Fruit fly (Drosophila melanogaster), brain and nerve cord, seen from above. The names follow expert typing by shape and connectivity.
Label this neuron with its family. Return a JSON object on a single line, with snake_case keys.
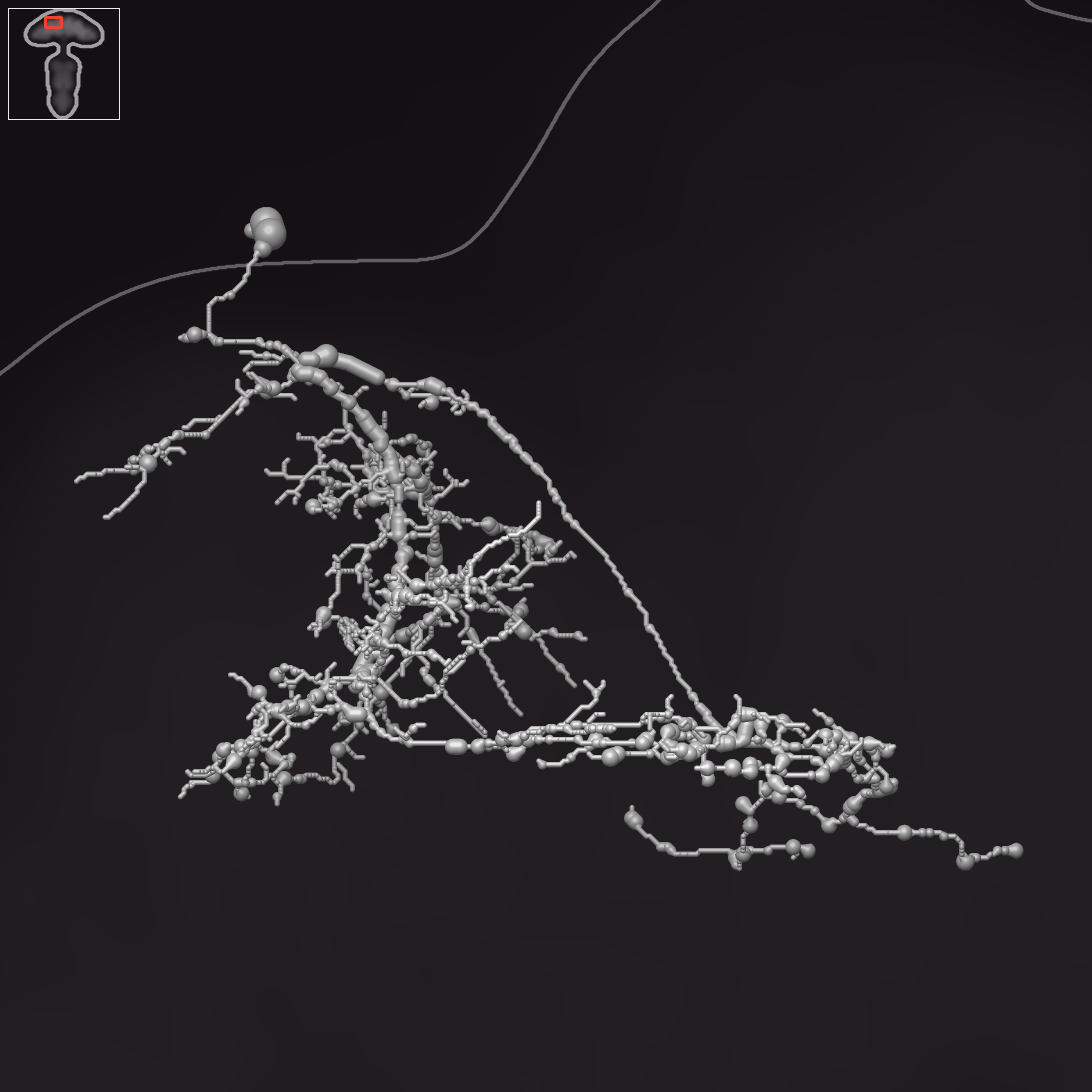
{"family": "hemilineage VLPa1_medial"}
